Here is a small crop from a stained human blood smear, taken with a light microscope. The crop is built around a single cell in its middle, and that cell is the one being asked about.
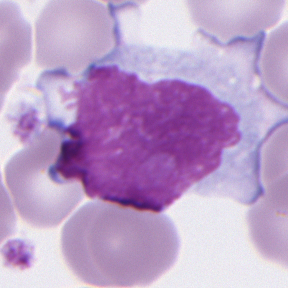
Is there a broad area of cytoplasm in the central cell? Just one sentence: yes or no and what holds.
Yes, there is a wide area of cytoplasm around the nucleus.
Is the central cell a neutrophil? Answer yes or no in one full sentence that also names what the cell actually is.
No, the middle of this crop is occupied by a monocyte rather than a neutrophil.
